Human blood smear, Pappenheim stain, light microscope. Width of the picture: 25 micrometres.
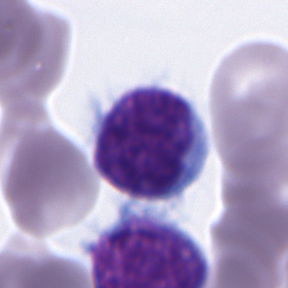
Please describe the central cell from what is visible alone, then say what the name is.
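Roughly round is how I'd describe the outline. Only a narrow rim of pale blue cytoplasm shows, mostly on the right side of the nucleus. I don't see any granules in that cytoplasm. Fine hair-like projections reach out from the cell surface. I'd call this a hairy cell.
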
